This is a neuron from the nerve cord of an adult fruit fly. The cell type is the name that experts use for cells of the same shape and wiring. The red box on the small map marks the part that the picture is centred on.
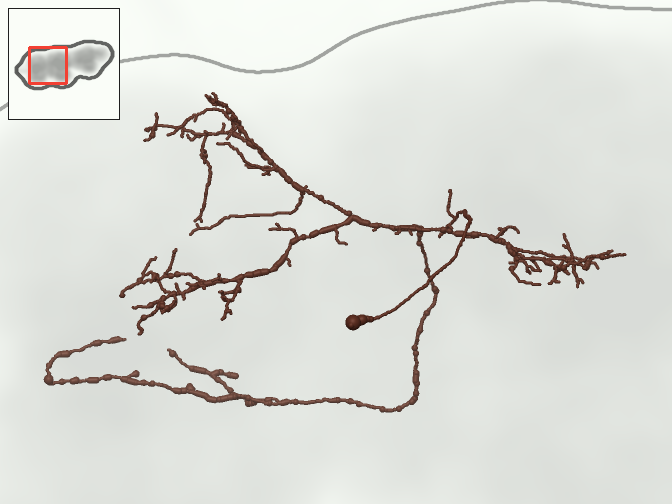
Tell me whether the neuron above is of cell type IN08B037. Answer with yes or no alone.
yes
